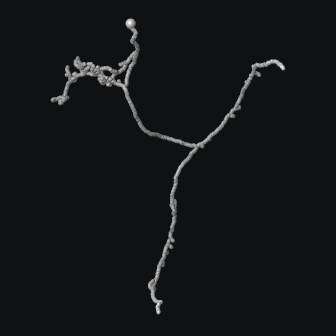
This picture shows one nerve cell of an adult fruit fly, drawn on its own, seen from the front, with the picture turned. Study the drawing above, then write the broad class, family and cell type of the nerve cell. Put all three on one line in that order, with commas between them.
central-brain intrinsic neuron, hemilineage VESa2, VES037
